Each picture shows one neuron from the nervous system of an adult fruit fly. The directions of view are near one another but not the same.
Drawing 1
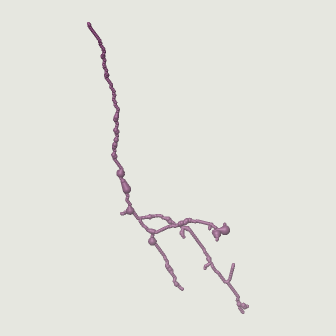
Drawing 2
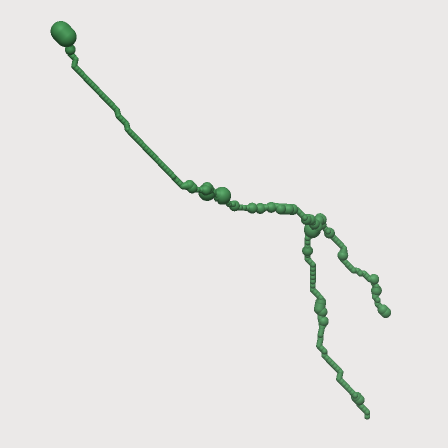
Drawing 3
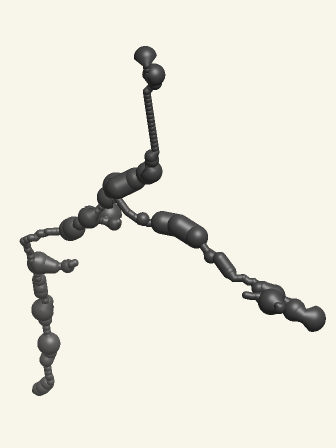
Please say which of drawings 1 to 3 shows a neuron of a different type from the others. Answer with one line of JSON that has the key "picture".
{"picture": 1}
